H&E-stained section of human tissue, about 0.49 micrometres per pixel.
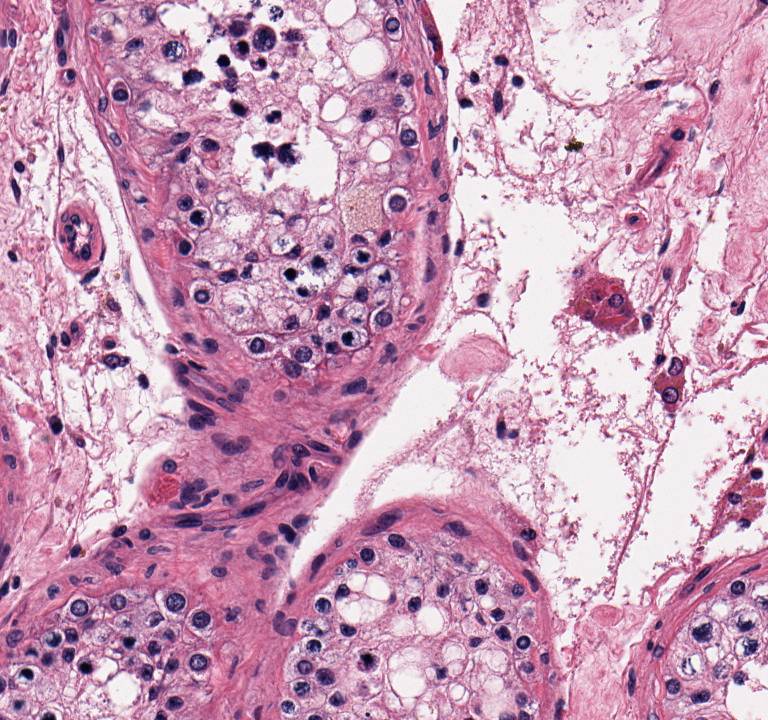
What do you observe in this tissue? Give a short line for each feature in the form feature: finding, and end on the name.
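Units: rounded tubular units in cross-section, upper left-centre and bottom edge
Stroma: loose, between the tubules
Lining cells: many clear, rounded cytoplasmic vacuoles
Nuclei: small, very dark, clumped, toward the centre of the large upper tubule
Cluster: small, of polygonal cells with abundant dense red-pink cytoplasm, in stroma right of centre
Name: testis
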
